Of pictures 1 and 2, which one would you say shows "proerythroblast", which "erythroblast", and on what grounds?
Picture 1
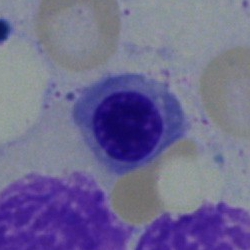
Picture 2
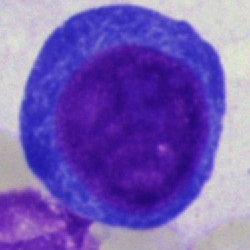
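The erythroblast is in picture 1; picture 2 holds the proerythroblast. Chromatin is where they part most clearly: dark purple and dense in the erythroblast, broken only by small pale spots, but purple and fairly fine in the proerythroblast, without coarse dark blocks.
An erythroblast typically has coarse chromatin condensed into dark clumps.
The outlines differ as well, irregular and angular in the erythroblast and roughly round in the proerythroblast. Each has a moderate rim of cytoplasm surrounding the nucleus, blue in the erythroblast and a deep, intense blue in the proerythroblast. Neither cell shows granules in its cytoplasm.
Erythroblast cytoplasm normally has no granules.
No distinct nucleolus can be made out in the erythroblast. A red cell touches the erythroblast at its lower right edge, and part of another purple-stained cell meets the proerythroblast at its lower left.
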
